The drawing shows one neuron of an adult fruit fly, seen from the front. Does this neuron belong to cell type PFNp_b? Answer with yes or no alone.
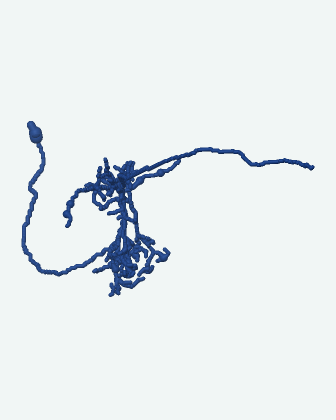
no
